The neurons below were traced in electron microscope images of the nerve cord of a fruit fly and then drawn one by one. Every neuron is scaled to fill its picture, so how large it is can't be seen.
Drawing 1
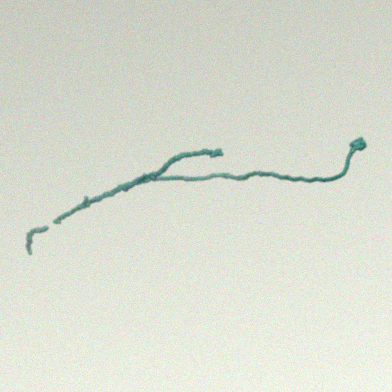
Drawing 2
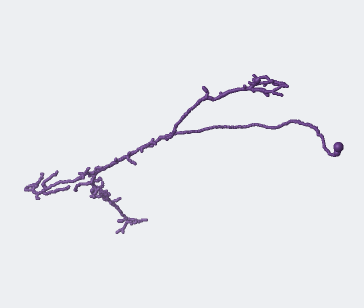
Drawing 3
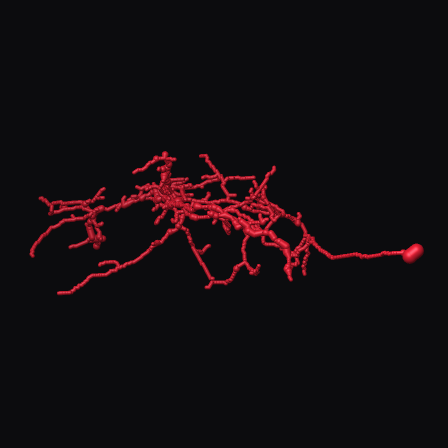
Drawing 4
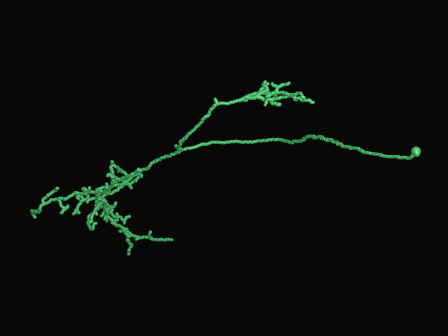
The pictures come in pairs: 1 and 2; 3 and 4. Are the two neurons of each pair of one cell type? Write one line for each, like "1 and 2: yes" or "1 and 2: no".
1 and 2: no
3 and 4: no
